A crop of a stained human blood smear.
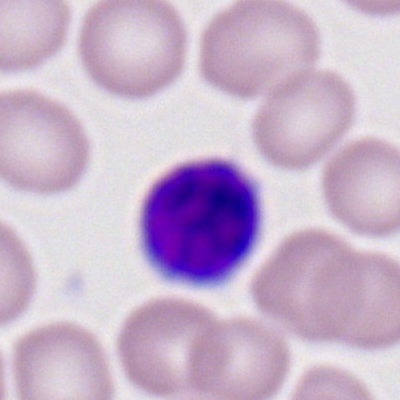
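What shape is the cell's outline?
Roughly round.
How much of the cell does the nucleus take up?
Nearly the whole cell.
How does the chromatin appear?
Dense and dark purple, with coarse clumps.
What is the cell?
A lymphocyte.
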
